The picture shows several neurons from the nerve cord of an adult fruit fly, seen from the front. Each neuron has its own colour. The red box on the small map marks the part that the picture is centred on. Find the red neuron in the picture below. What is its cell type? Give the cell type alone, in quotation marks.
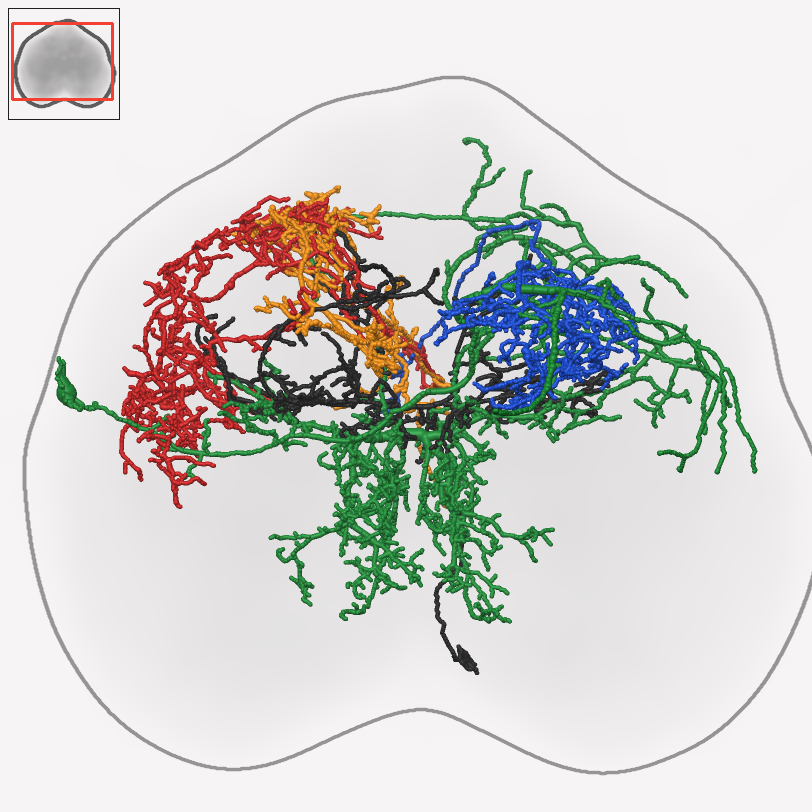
"IN06B047"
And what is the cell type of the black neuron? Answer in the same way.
"IN06B055"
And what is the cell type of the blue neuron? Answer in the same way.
"IN06B040"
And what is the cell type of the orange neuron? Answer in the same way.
"IN06B053"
